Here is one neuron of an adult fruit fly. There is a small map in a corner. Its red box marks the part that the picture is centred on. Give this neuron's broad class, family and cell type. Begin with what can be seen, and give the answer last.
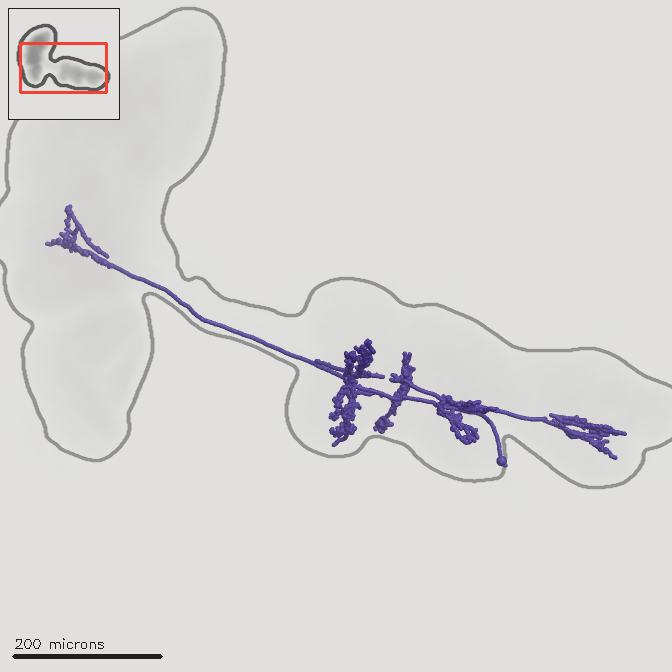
It runs through the neck, between the brain and the nerve cord. By the scale bar it is about 800 microns wide in this view. It is an ascending neuron. The family is hemilineage 05B. It is of cell type AN05B023a.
